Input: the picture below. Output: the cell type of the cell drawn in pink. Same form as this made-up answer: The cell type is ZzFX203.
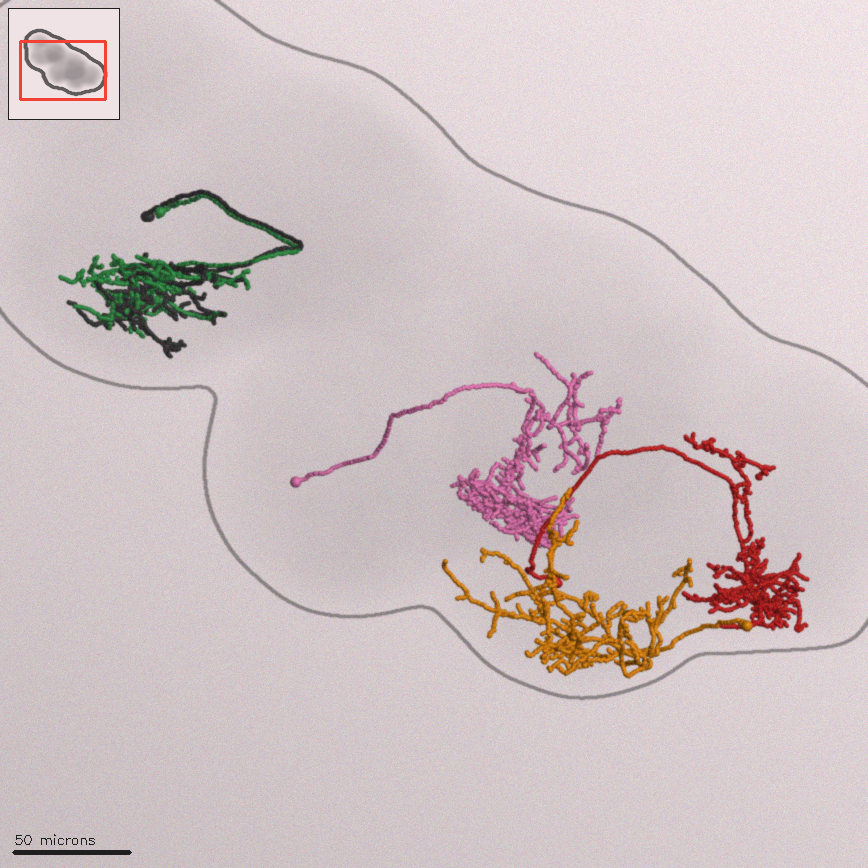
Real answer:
The cell type is IN12B036.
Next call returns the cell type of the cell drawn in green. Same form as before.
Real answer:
The cell type is IN12B062.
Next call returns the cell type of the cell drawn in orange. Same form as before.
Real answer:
The cell type is IN13B029.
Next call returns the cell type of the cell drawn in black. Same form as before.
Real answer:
The cell type is IN12B059.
